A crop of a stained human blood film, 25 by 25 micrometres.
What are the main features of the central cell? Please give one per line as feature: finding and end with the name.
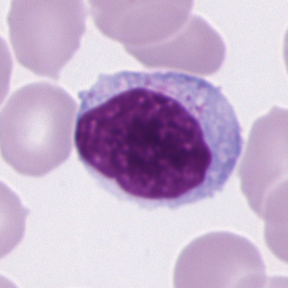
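Outline: rounded, with a slightly ruffled edge
Nucleus: one single mass, no lobes
Nucleoli: none visible
Granules: fine, reddish-purple, scattered through the cytoplasm
Name: large granular lymphocyte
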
